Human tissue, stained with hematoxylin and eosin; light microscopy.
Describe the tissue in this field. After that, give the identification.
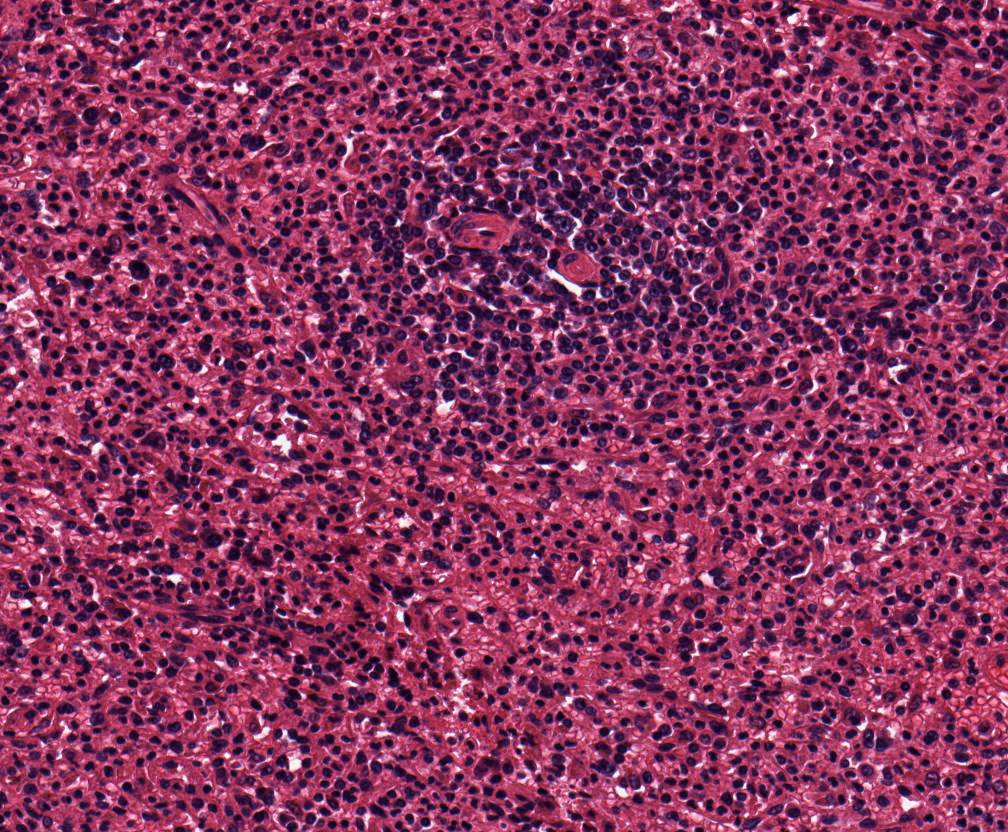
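One continuous sheet of densely packed small round cells fills the field, forming no glands or follicles. Two small pink-walled vessel profiles lie in the darker upper-centre zone. Beyond that zone, many cells show a pale, clear rim of cytoplasm round the nucleus. This is spleen.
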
